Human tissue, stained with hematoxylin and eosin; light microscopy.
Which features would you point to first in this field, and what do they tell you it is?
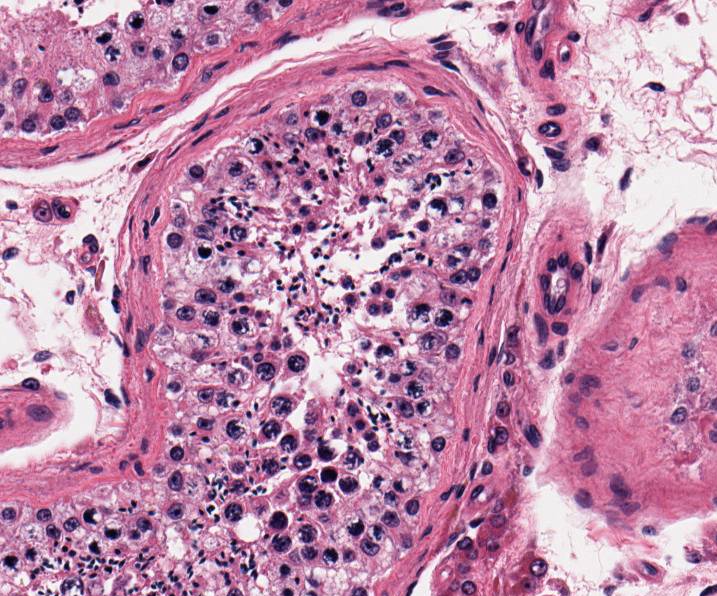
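First, the name: this is a seminiferous tubule. Second, the wall: thick, pink, lamellated, with flattened elongated nuclei. Third, the lining: germinal epithelium stacked in many layers from wall to centre.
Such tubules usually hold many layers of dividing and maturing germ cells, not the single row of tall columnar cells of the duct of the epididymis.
Fourth, the middle layers: large round cells with coarse, clumped dark chromatin and pale cytoplasm.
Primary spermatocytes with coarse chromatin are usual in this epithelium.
Fifth, the centre: many small, dense, elongated dark spermatid nuclei.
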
